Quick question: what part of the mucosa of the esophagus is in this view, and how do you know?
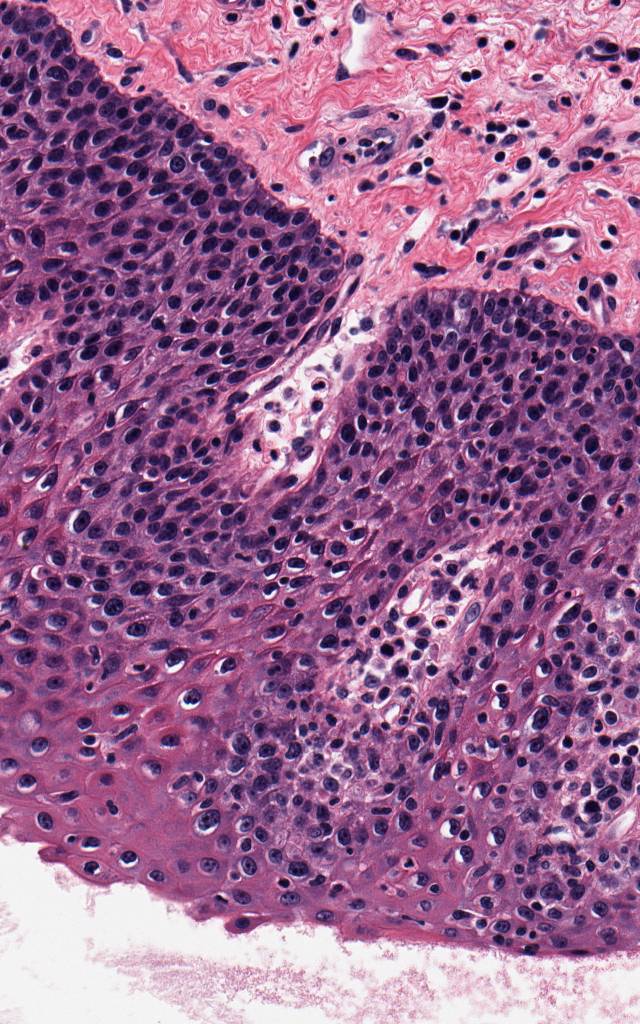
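Shown here is stratified squamous nonkeratinized epithelium. First, the surface along the bottom edge has only a thin pink layer and no thick layered keratin.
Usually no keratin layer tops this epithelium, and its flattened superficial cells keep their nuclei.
Second, the cells are crowded, with dark oval nuclei through much of the thickness, most markedly centrally and to the right. Third, a narrow tongue of loose stroma with small vessels runs from the upper right down into the epithelium towards the centre. That stroma is wavy pink collagen fibres with scattered small dark nuclei.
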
